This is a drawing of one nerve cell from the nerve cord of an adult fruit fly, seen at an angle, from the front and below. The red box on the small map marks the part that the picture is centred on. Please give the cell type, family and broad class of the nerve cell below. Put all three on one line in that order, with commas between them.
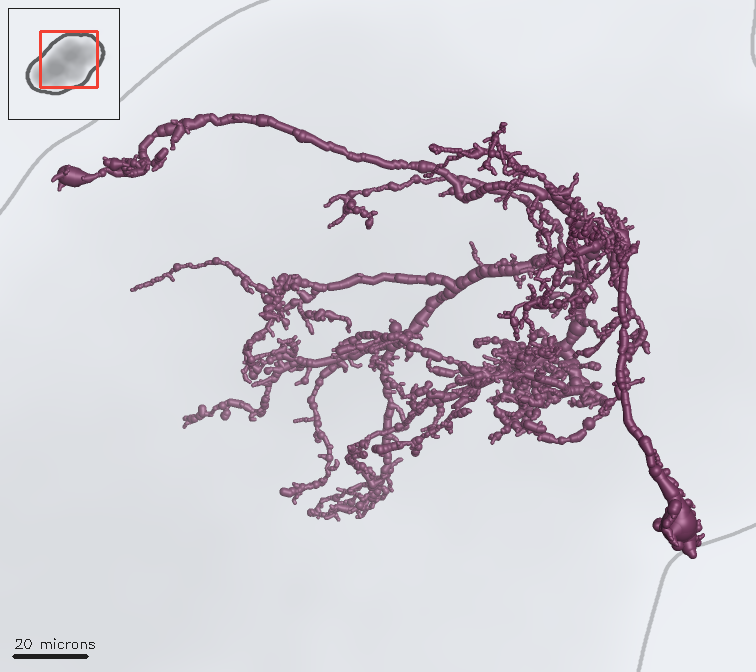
IN03B008, hemilineage 03B, nerve-cord intrinsic neuron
